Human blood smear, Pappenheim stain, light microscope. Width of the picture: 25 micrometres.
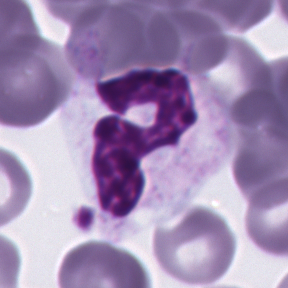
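Segmented neutrophil, the cell in the middle of this blood smear. Its cytoplasm is sprinkled with fine, faint pinkish-violet granules, and you won't find any vacuoles there. The nucleus shows no nucleoli. That small, round, dark purple body at the lower-left edge of the cell sits apart from the nucleus.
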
